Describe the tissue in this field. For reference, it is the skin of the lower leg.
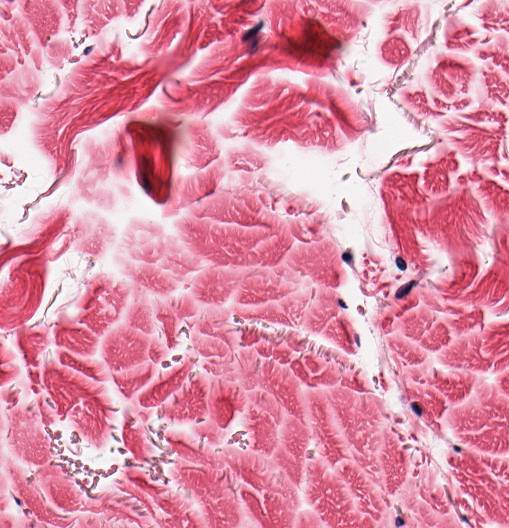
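Across the field you see irregular, closely packed pink eosinophilic fragments with narrow white clefts between them. Nuclei are very sparse; most fragments have none. The few you do find are dark blue, small and elongated, sitting mainly along a cleft in the right half. Two dense, dark red bodies stand out in the upper part, one left of centre and one near the top centre.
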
